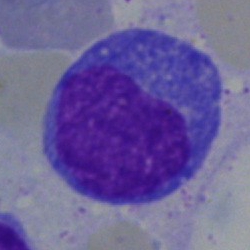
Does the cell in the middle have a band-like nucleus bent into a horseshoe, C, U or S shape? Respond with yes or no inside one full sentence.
No, its nucleus is not drawn out; it is one compact round or oval mass.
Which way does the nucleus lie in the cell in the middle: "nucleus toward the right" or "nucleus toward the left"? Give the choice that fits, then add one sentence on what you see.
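Nucleus toward the left. The nucleus sits off-centre toward the lower left of the cell.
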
